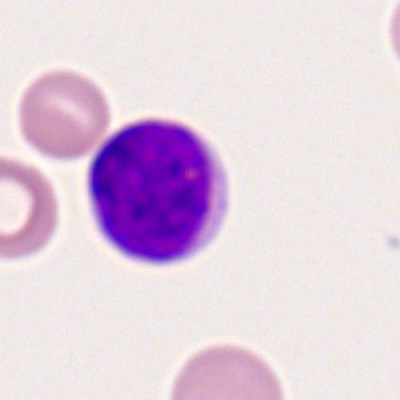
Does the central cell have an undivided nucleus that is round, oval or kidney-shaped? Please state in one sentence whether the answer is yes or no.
Yes, this cell has an undivided, compact nucleus that is round, oval or kidney-shaped.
